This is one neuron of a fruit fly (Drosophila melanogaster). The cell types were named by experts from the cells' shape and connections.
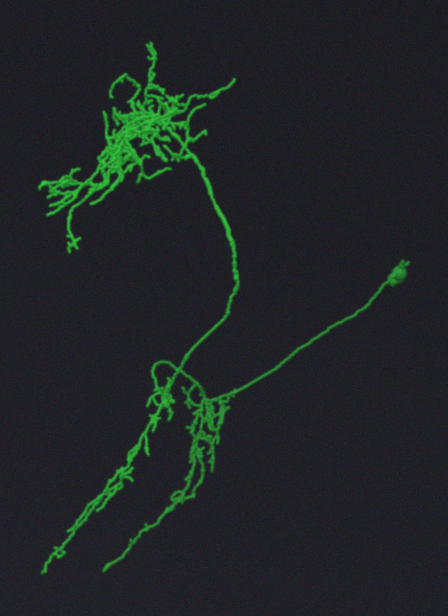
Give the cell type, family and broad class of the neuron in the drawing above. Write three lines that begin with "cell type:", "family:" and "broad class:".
cell type: mAL_m2b
family: hemilineage CREa1_ventral
broad class: central-brain intrinsic neuron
